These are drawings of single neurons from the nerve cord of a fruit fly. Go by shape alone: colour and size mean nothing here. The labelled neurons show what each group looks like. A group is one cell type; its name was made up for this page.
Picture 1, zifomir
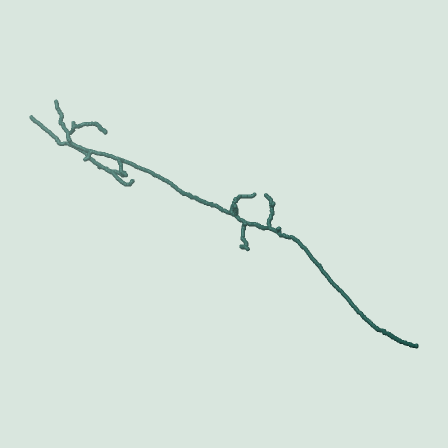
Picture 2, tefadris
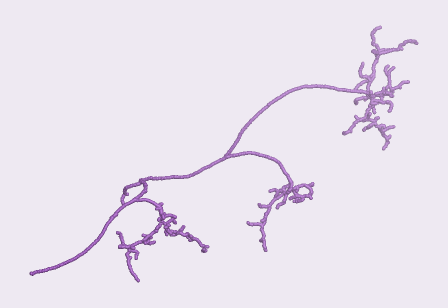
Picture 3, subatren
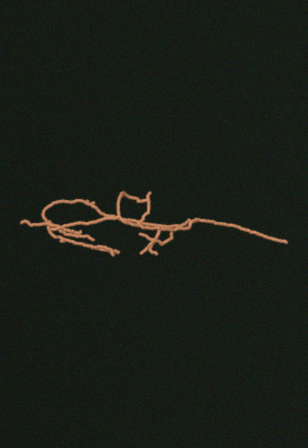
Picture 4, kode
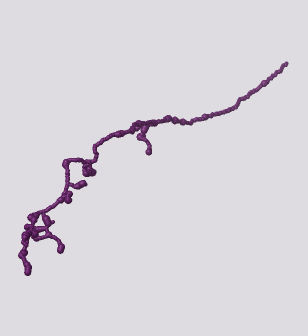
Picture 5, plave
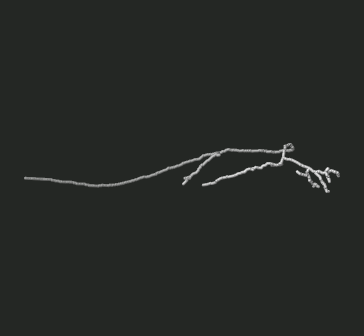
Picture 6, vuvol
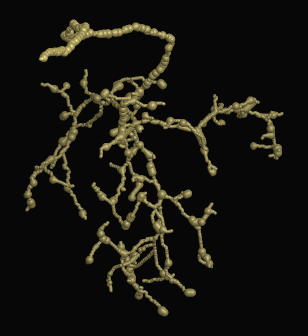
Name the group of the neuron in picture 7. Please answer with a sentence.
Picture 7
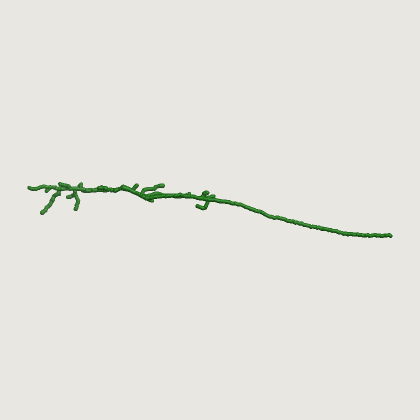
It belongs to plave.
